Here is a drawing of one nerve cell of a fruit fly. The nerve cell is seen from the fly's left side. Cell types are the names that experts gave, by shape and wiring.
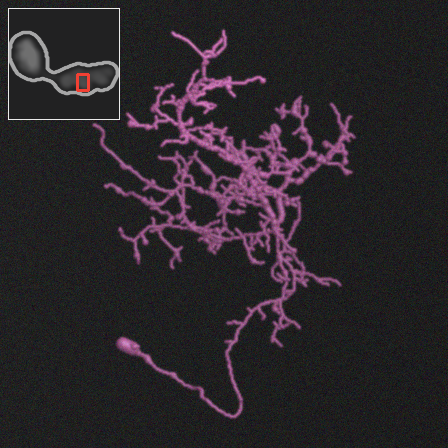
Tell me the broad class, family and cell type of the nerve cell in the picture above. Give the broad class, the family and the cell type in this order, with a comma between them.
nerve-cord intrinsic neuron, hemilineage 13A, IN13A033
